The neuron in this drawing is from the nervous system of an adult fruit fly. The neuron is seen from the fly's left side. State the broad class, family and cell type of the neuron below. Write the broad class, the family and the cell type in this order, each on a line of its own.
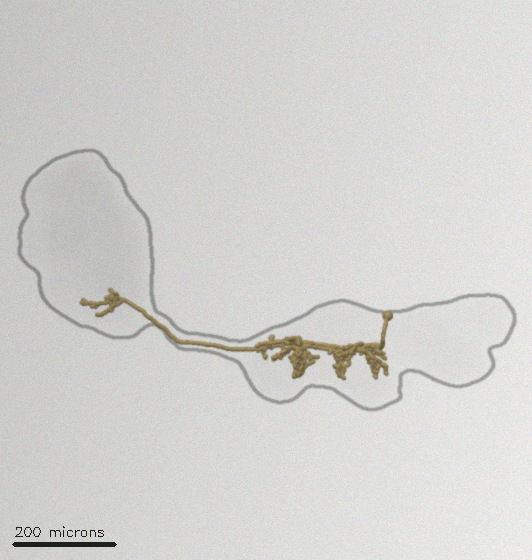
ascending neuron
hemilineage 23B
AN23B004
